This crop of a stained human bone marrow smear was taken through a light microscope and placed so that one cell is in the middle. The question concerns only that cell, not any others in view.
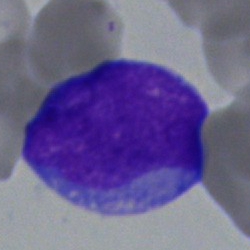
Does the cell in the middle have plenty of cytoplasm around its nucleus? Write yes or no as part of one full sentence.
No, the cytoplasm of this cell is scant, not abundant.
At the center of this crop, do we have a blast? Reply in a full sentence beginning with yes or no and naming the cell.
Yes, the identification of the central cell as a blast is correct.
